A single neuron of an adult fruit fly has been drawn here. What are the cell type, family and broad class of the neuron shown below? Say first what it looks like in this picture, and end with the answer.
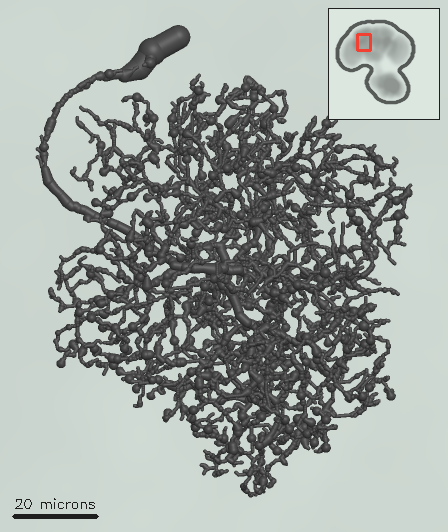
From top to bottom in the picture it spans about 110 microns. The picture shows more than a hundred branch ends. Its cell type is lLN1_a. Its family is hemilineage ALl1_dorsal. It is a central-brain intrinsic neuron.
